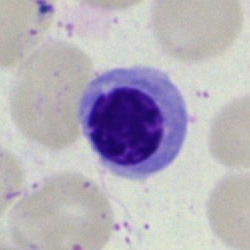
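Erythroblast, the cell in the middle of this stained human bone marrow smear. Its outline is smooth and round, and the nucleus lies off-centre toward the left. The chromatin is dark purple and coarsely clumped. The rim of cytoplasm is widest on the right side.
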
